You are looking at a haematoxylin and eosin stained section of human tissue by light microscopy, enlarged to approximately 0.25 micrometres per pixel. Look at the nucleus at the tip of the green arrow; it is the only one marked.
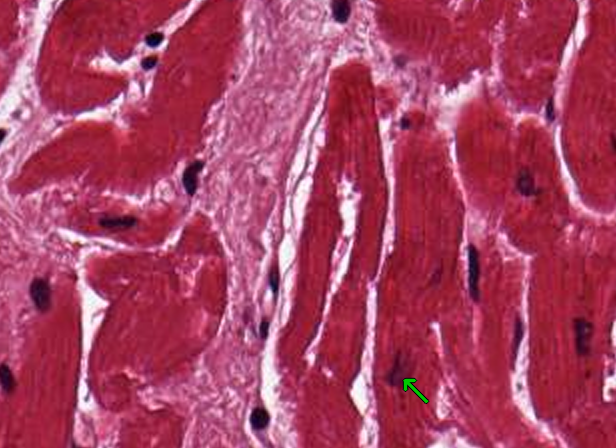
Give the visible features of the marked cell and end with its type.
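The nucleus is a dark purple, blurred smudge with an indistinct edge, lying in the middle of the fibre's width rather than at its margin. The cytoplasm is deep red and fills the cell, with fine streaks running along its length. The cell is an elongated fibre running roughly top to bottom, lying side by side with similar parallel red fibres. Narrow pale clefts separate this fibre from the fibres on either side. Type of cell: cardiomyocyte.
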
